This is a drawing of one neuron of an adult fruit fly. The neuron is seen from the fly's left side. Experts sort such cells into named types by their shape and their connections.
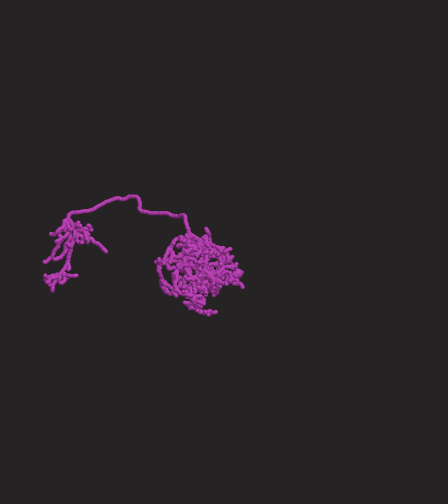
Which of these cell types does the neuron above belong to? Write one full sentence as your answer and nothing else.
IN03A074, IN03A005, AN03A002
Under the cell type IN03A005 falls this neuron.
